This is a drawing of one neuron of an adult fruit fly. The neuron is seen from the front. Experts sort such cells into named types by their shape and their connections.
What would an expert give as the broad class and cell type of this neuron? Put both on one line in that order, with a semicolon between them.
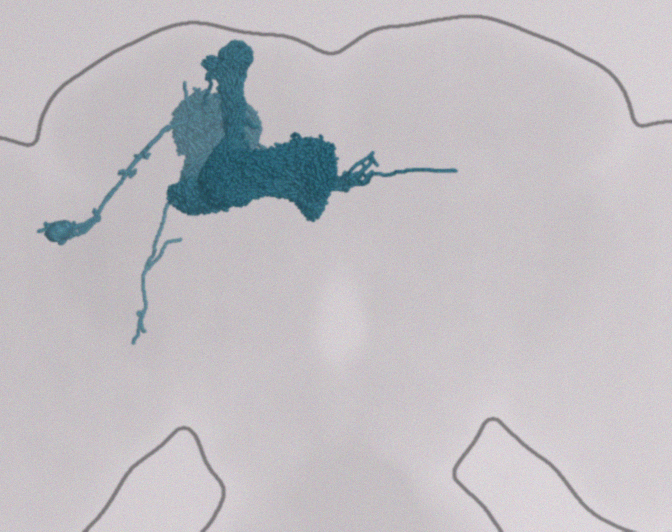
central-brain intrinsic neuron; APL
